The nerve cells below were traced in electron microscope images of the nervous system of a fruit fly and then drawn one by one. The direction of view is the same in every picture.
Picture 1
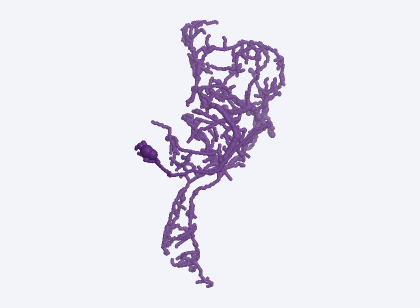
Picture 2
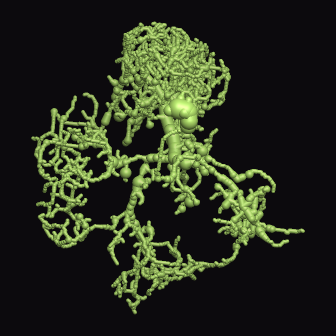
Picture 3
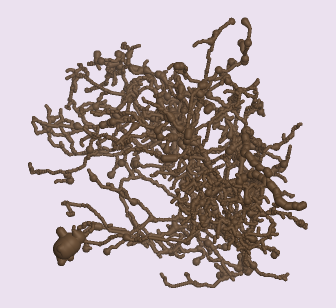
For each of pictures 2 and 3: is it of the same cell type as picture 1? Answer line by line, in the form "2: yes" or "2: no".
2: no
3: no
